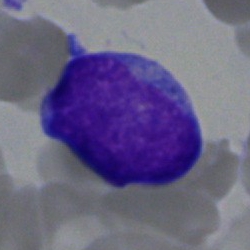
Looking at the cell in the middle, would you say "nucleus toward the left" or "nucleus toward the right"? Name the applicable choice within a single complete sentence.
To the right of the nucleus lies the bulk of the cytoplasm.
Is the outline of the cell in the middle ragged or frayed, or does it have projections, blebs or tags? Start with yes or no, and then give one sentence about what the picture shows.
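Yes. A small blue tag projects from the upper left edge of the cell.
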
